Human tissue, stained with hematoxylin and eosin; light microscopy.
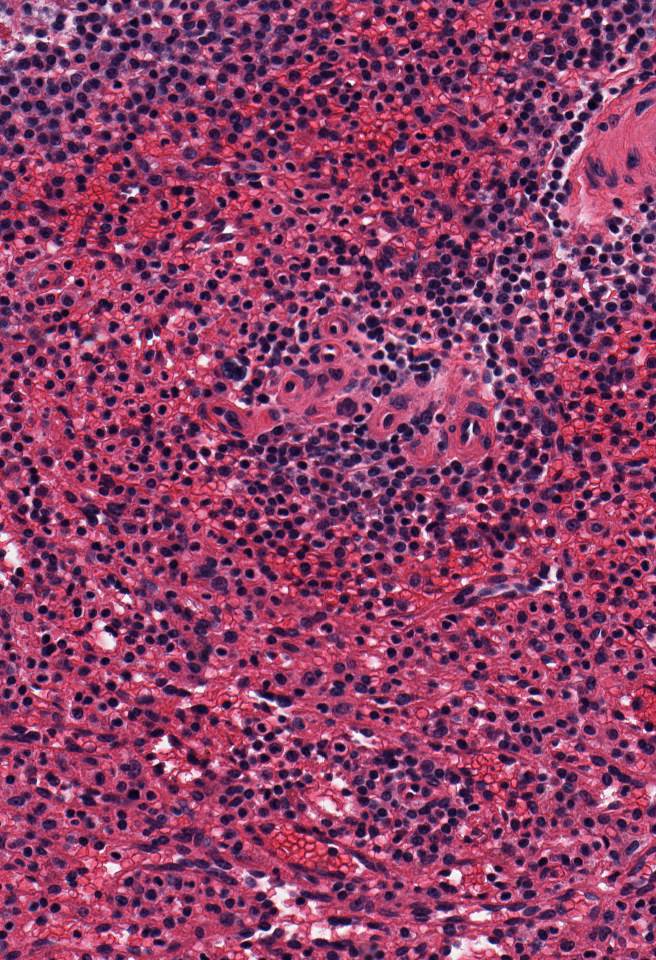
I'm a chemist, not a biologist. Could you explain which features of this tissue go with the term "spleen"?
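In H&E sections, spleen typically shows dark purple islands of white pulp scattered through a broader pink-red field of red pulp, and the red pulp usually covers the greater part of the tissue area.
Here most nucleated cells are small lymphocytes with round, dark purple nuclei and scant cytoplasm, whose colour goes with that of white pulp. Red blood cells are plentiful in patches between the lymphocytes across the field, in keeping with red pulp.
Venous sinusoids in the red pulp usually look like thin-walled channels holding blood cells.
The vessel at the upper right edge, with its thick pink wall and elongated nuclei, is unlike such a channel. No fat cells anywhere.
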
